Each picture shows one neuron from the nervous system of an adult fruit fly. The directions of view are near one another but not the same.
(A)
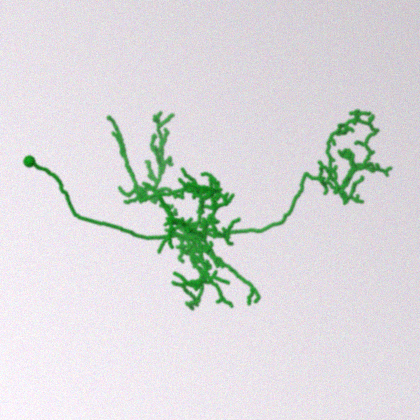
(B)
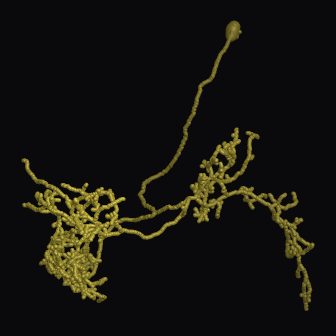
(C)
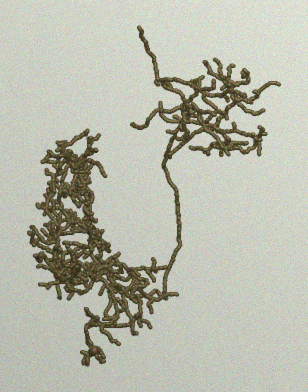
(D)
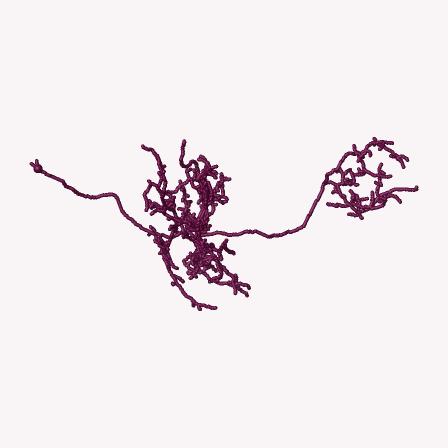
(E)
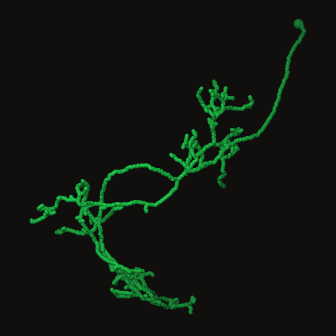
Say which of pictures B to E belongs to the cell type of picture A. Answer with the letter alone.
D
